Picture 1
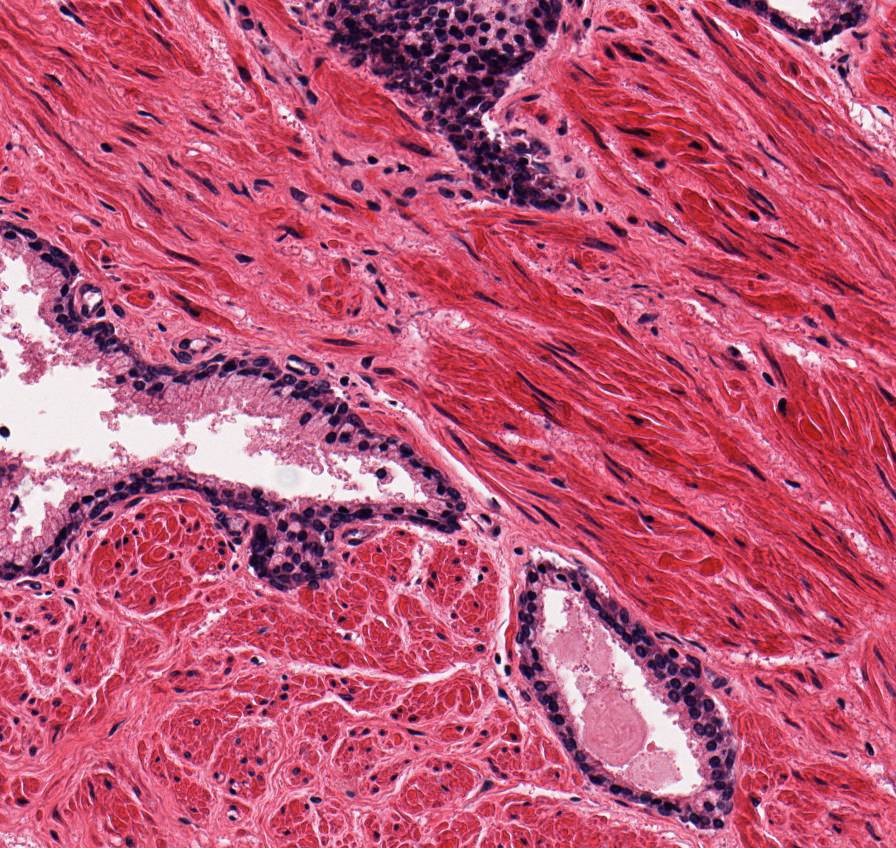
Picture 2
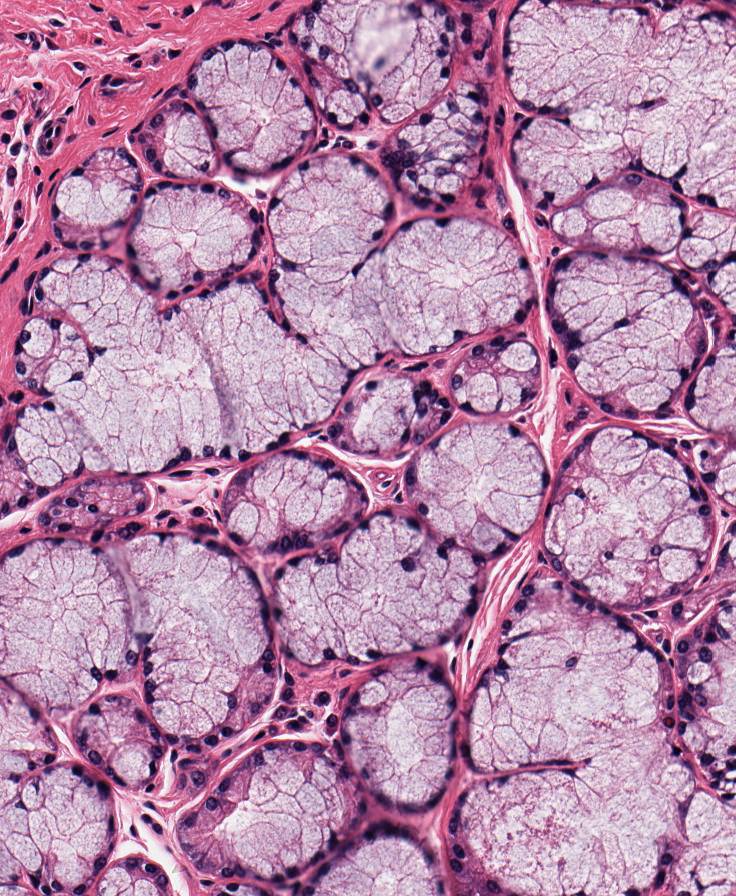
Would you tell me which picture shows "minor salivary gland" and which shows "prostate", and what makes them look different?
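Picture 1: prostate. Picture 2: minor salivary gland. Prostate stroma: elongated, blunt-ended, cigar-shaped nuclei. Large left gland: columnar epithelium, pale finely granular cytoplasm toward the lumen, dark nuclei in a basal band away from it. Top centre: tight cluster of dark, round nuclei with scant cytoplasm. Salivary field: closely packed rounded glandular units fill almost everything, grouped into clusters by thin pink connective tissue partitions. Cytoplasm pale, foamy, light purple-grey with a fine net-like pattern; nuclei small, dark, flattened against each unit's outer edge.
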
